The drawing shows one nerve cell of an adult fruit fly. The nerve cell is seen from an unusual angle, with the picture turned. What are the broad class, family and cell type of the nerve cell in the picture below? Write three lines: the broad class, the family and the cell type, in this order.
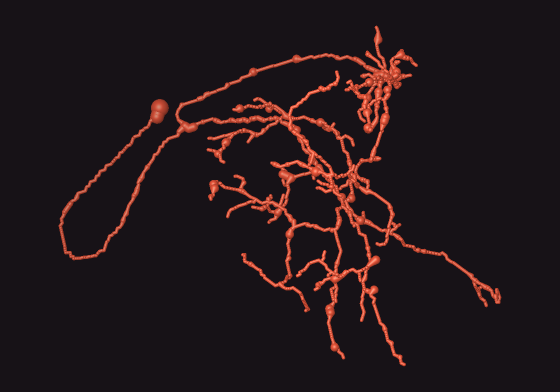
central-brain intrinsic neuron
hemilineage LHl4_dorsal
CB2812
